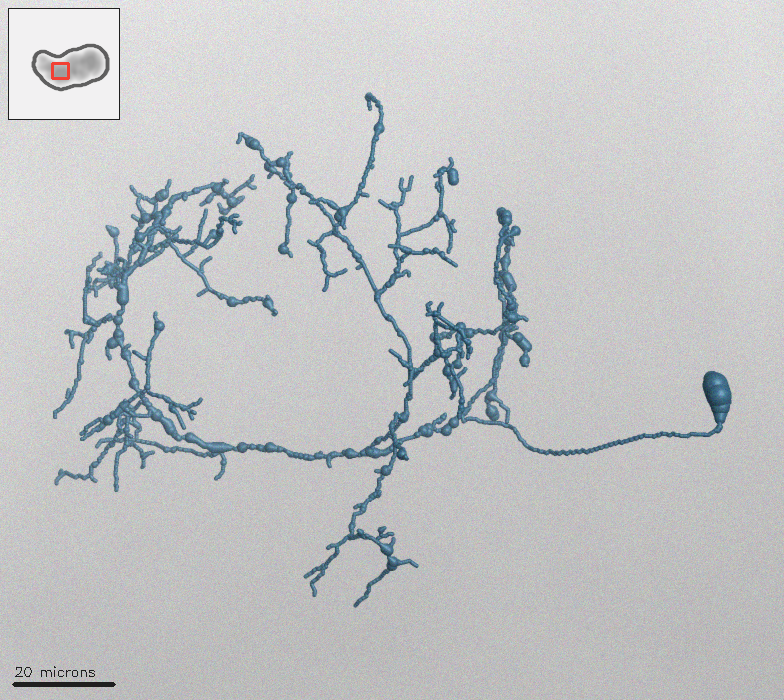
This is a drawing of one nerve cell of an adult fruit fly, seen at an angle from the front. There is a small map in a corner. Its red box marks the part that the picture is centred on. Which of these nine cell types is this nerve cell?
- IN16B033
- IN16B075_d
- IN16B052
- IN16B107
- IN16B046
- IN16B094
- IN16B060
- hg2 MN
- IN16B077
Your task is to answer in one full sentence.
The cell type for the nerve cell is IN16B077.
